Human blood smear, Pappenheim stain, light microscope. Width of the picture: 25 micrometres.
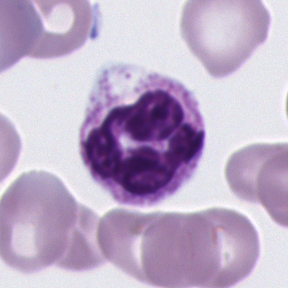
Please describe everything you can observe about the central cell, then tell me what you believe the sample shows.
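The central cell has a roughly round outline with a slightly uneven margin. Its nucleus is divided into several lobes grouped around a pale central gap, and no nucleoli are visible. Many fine violet-pink granules fill the cytoplasm. This is a segmented neutrophil.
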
